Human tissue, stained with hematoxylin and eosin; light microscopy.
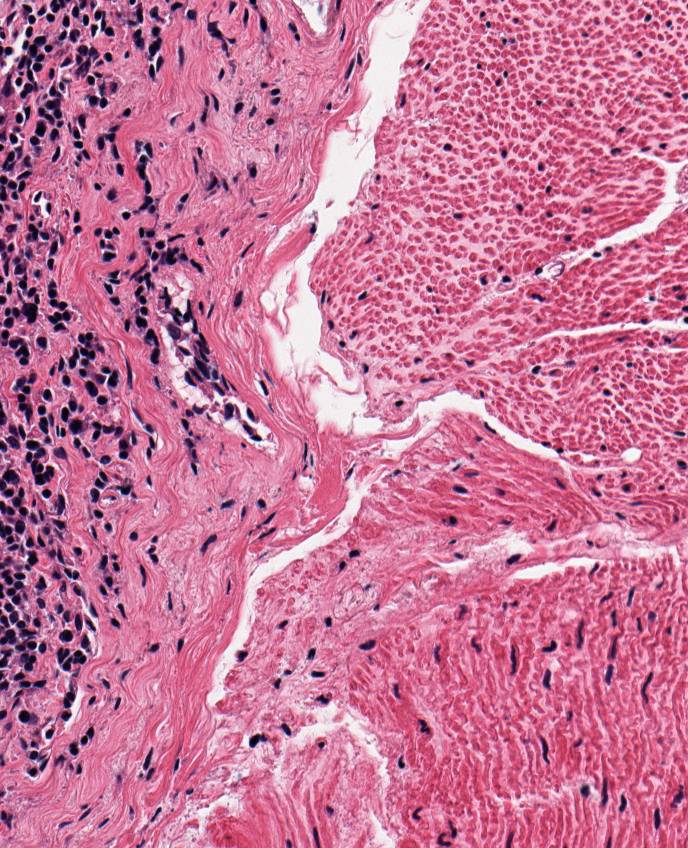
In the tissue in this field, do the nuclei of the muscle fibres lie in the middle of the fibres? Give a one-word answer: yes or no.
Yes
